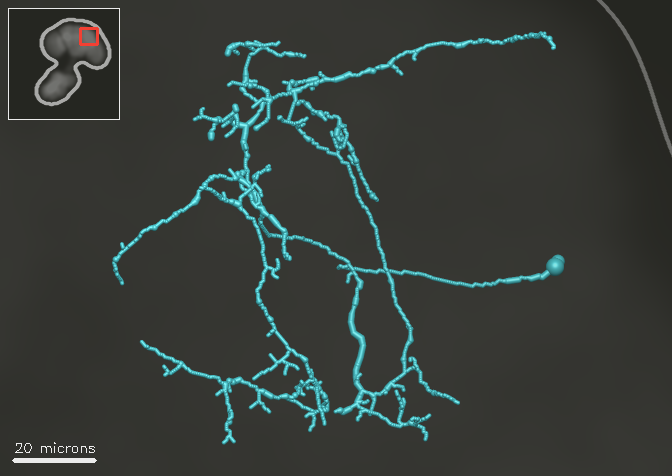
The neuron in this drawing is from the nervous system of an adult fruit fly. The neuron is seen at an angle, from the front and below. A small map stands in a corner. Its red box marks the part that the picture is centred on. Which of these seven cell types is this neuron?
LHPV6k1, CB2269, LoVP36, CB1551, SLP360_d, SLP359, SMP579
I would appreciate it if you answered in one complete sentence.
The cell type this neuron represents is SLP360_d.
